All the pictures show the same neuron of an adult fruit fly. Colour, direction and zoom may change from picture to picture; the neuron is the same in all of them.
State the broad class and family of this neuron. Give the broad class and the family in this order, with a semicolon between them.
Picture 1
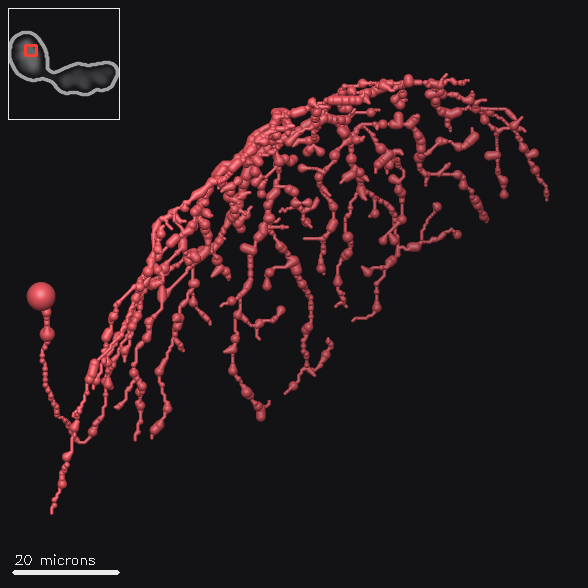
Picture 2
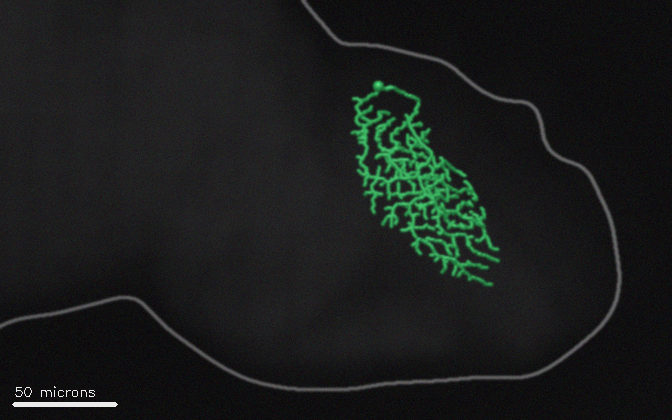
optic-lobe intrinsic neuron; Dm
